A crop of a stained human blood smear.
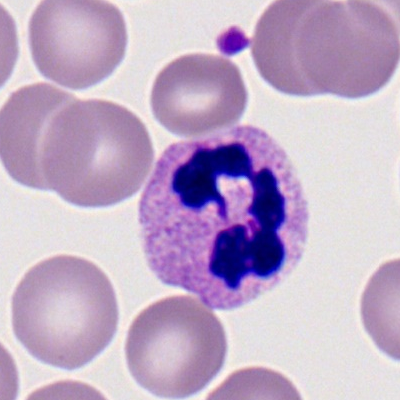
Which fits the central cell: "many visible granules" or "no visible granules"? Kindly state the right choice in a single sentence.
It is many visible granules that the cytoplasm of this cell contains.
